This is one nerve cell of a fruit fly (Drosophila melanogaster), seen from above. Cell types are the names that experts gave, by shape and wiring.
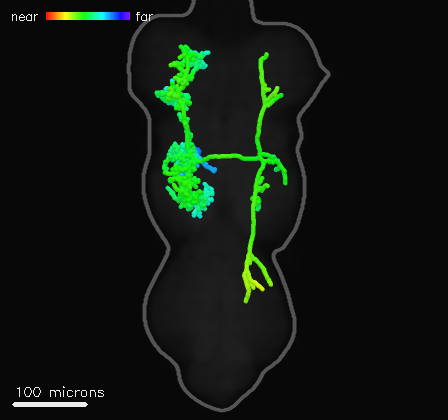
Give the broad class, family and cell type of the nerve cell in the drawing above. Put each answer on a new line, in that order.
nerve-cord intrinsic neuron
hemilineage 07B
IN07B008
